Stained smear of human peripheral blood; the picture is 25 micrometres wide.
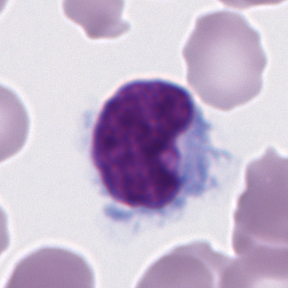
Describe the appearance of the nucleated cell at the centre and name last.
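Fine hair-like projections extend from the cell edge, clearest on right and lower sides. Outline ragged, not smooth. Nucleus bean-shaped, notched on its right side. No distinct granules in the cytoplasm. Name: hairy cell.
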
